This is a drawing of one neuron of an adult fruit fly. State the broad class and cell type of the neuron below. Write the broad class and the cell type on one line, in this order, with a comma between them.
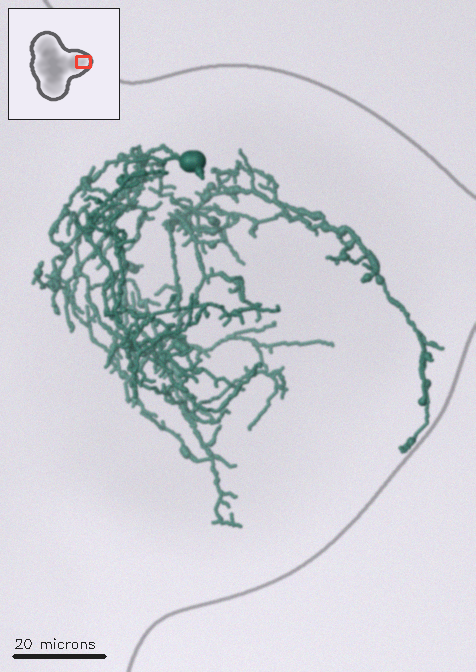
nerve-cord intrinsic neuron, INXXX372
